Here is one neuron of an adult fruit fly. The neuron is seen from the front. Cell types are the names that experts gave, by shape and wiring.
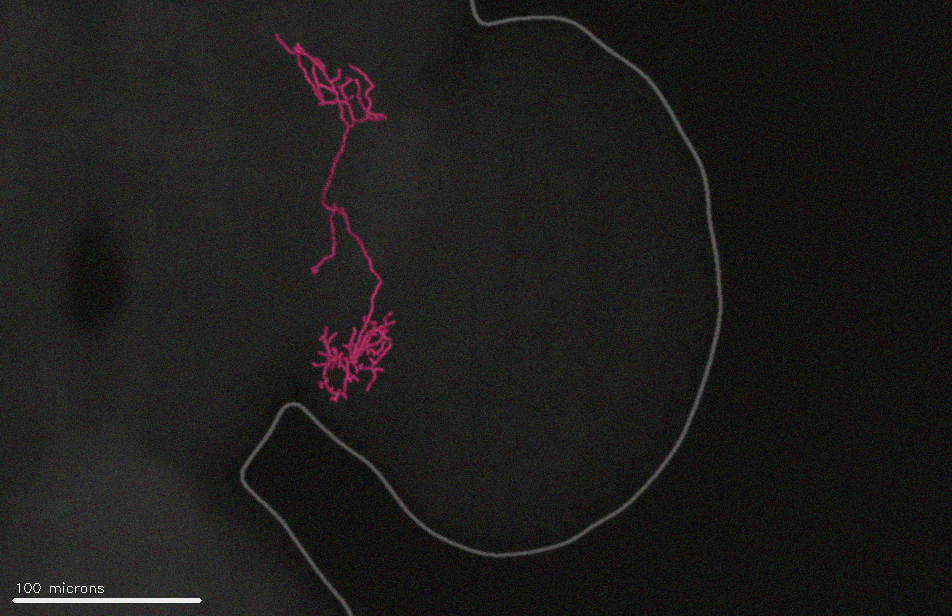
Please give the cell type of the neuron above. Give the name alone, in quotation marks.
"LC40"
